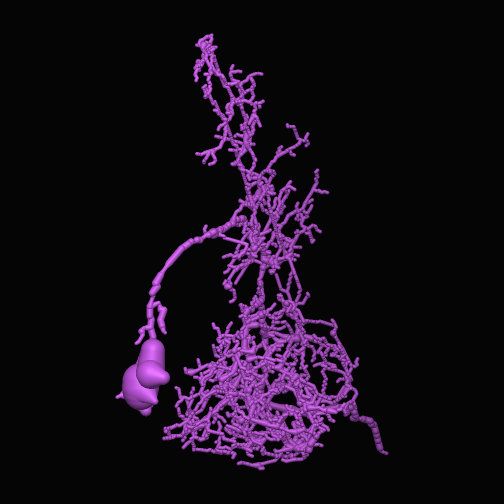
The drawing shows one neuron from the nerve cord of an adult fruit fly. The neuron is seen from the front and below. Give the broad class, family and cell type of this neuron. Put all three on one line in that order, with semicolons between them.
motor neuron of the nerve cord; MNad; MNad22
